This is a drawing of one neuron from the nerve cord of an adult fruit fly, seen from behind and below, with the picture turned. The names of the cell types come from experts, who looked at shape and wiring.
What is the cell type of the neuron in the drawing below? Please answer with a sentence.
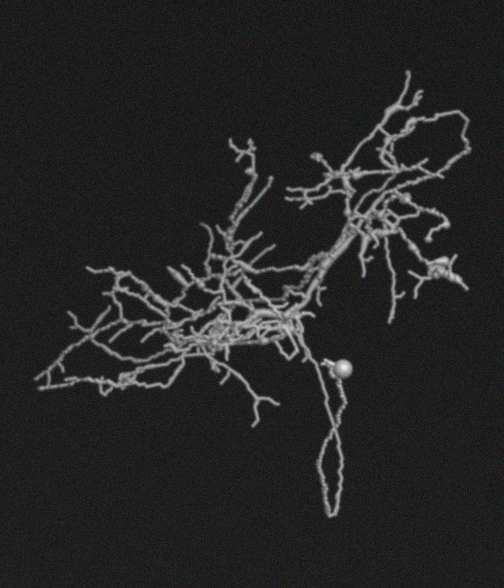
The cell type is IN04B107.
